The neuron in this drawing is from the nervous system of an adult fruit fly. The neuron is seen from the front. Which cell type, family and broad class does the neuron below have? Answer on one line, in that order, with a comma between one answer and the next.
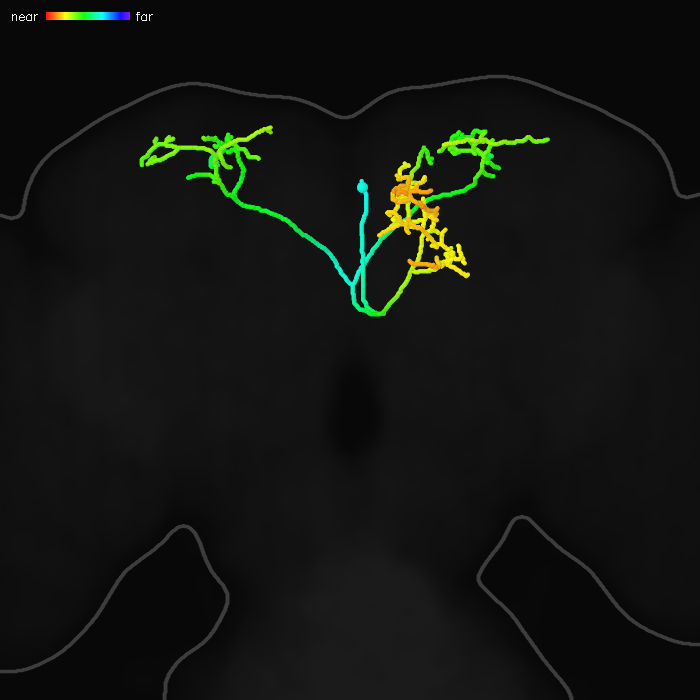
CB3874, hemilineage DM1_antero_dorsal, central-brain intrinsic neuron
